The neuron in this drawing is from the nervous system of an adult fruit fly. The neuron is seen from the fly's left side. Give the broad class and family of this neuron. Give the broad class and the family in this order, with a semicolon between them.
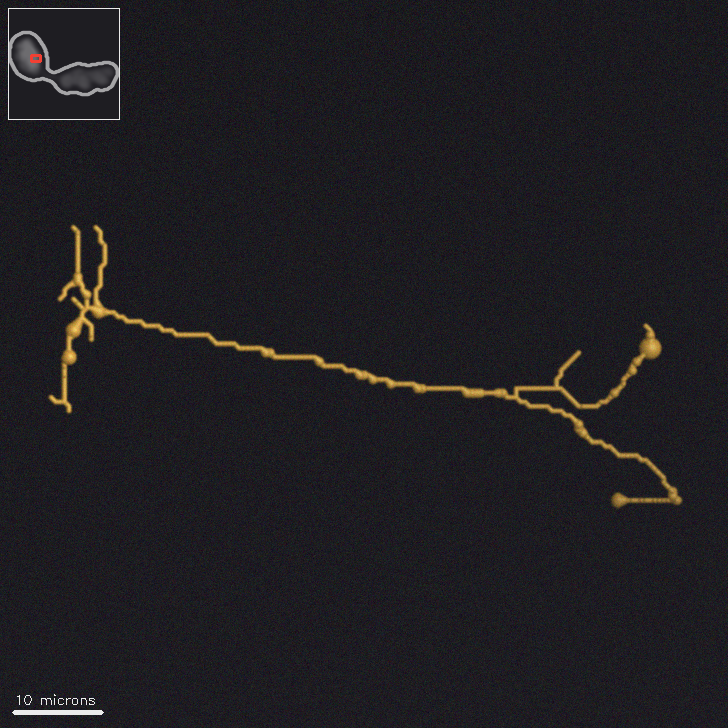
optic-lobe intrinsic neuron; T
